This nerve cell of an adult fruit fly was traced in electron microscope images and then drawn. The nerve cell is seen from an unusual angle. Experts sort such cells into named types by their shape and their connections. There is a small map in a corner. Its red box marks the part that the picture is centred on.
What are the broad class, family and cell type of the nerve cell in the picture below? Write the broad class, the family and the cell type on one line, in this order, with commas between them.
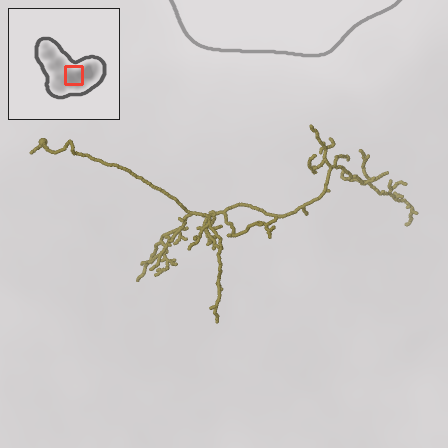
central-brain intrinsic neuron, hemilineage CLp2, SMP267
